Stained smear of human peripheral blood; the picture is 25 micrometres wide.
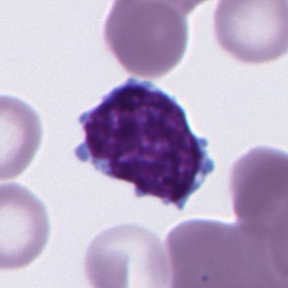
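typical lymphocyte in the middle of this stained peripheral blood smear. Its outline is irregular, with small knobby bumps around the edge, and these small surface projections are pale blue. The nucleus forms a single rounded mass without lobes. No vacuoles are visible anywhere in the cell.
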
